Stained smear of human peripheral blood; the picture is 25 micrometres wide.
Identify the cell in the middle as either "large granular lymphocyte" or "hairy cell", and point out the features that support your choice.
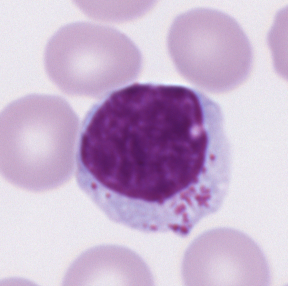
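The cell in the middle is a large granular lymphocyte, not a hairy cell. The deciding feature is the small cluster of reddish-purple granules in the lower right cytoplasm.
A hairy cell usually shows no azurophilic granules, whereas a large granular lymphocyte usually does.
The granules are few, and most of the pale blue-grey cytoplasm is free of them. The cell measures about 14 micrometres across. Its nucleus, about 11 micrometres across, fills about 60% of the cell's area and lies toward the upper left of the cell. A small pale spot sits at the right edge of the nucleus.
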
